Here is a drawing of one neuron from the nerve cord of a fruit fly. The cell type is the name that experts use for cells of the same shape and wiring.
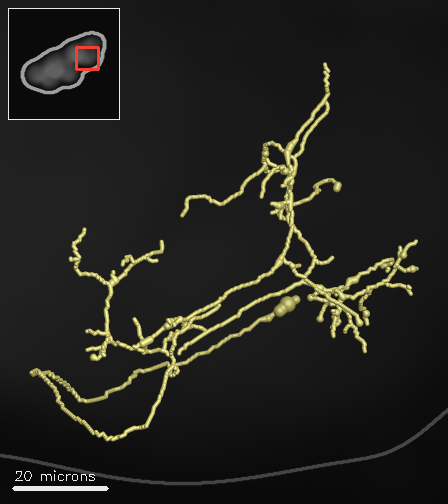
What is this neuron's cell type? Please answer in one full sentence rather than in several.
Typed by cell type, the neuron is IN01B016.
